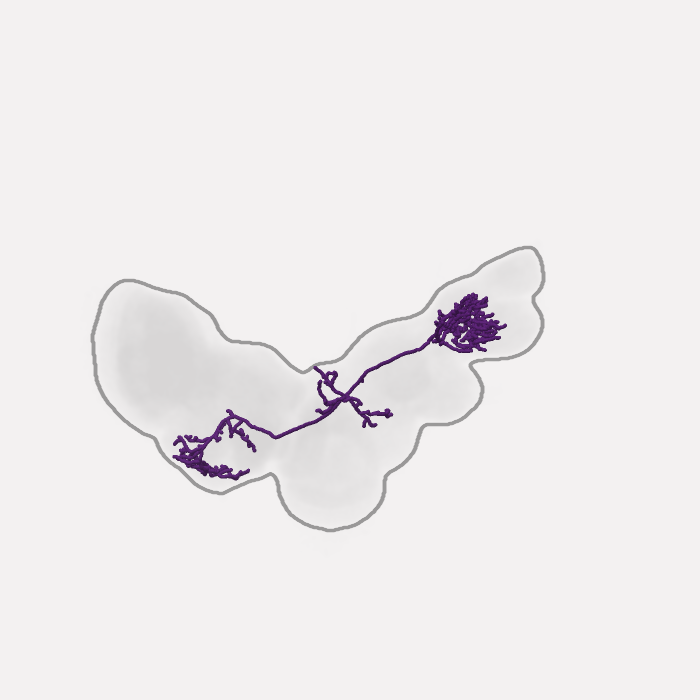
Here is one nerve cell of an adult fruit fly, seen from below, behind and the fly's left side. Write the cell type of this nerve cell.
ANXXX071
